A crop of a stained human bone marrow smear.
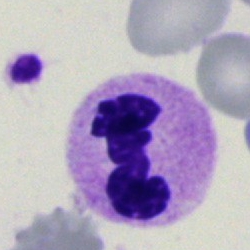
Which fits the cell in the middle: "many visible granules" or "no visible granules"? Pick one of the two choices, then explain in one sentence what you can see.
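Many visible granules. Fine, evenly spread lilac granules fill the cytoplasm.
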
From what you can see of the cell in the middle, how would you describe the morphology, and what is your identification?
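Here the cell outline is round and smooth. Its chromatin is dense and dark purple with coarse clumping, and the cytoplasm holds no vacuoles. It is a segmented neutrophil.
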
